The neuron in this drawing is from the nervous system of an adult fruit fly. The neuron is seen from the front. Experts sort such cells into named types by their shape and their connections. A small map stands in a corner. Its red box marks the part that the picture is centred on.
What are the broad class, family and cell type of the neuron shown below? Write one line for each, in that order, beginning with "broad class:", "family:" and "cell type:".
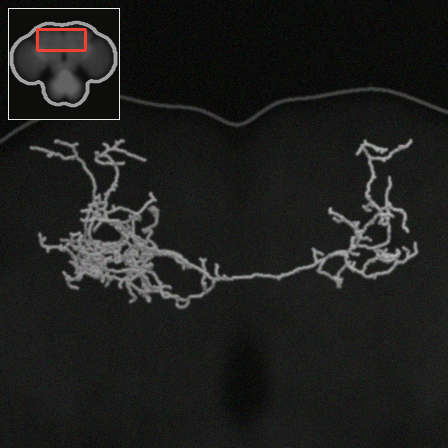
broad class: central-brain intrinsic neuron
family: hemilineage PSp3
cell type: CL294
